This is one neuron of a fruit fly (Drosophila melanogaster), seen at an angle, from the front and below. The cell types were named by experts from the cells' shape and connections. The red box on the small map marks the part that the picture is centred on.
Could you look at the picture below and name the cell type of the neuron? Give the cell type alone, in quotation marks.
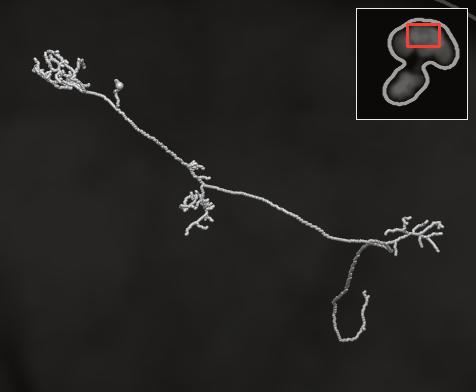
"AOTU039"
